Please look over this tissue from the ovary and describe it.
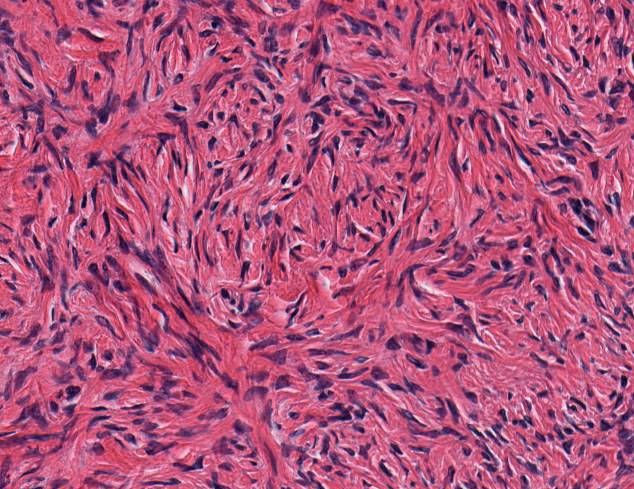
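Spindle cells throughout the field, in short interlacing bundles swirling into whorls. Nuclei slender, elongated, dark; ends tapered or wavy. Cytoplasm scant, pale pink; borders indistinct, merging into surrounding fibres. Cells spread fairly evenly across field; no dense or sparse zones.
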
